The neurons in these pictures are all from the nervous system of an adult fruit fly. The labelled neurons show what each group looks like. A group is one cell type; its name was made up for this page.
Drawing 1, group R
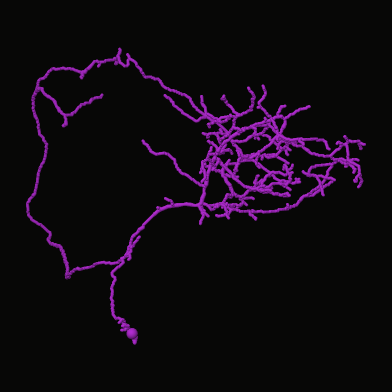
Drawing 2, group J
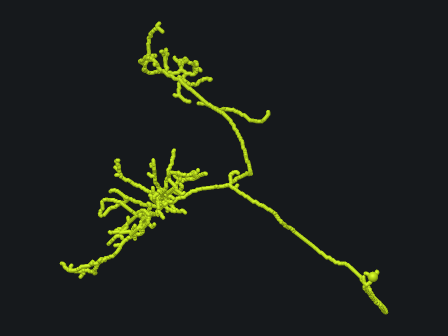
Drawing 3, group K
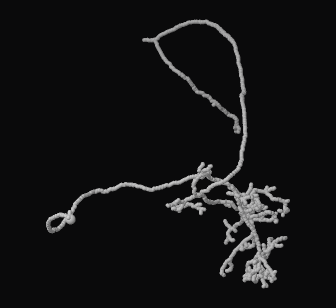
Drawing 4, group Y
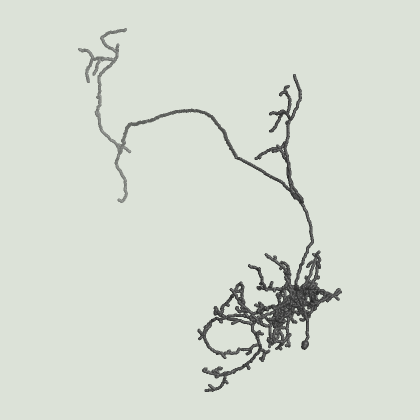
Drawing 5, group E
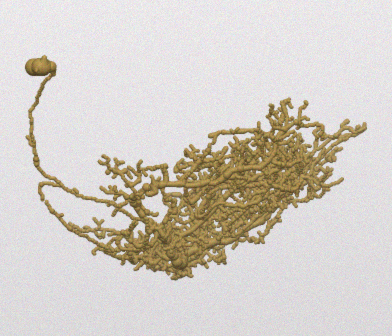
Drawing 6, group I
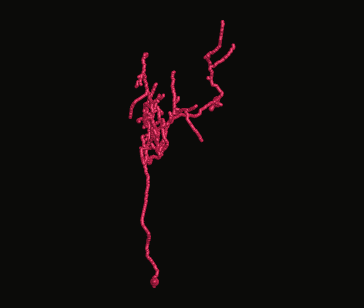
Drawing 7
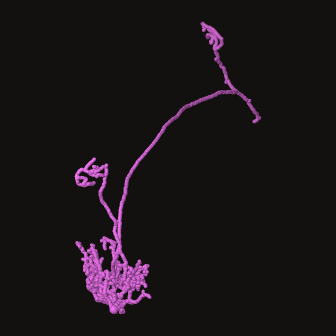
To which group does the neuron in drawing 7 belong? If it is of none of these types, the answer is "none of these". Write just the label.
group Y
